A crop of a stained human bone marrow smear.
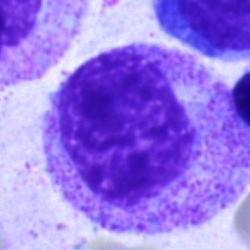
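Myelocyte, in the middle of the field: you'll see dark purple chromatin mottled with paler streaks, and numerous fine purple-pink granules scattered through the cytoplasm. No vacuoles show in that cytoplasm, and the cell surface has no projections.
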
